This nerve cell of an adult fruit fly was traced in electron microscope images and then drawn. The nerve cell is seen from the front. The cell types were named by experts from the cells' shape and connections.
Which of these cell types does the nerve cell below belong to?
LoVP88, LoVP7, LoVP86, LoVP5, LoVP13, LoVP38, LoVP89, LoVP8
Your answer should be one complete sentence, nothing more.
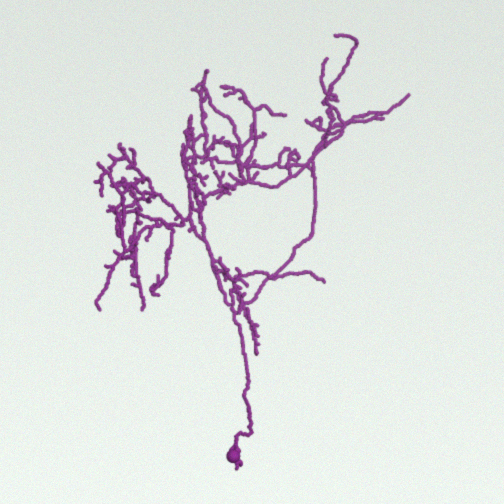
The cell type designation of this nerve cell is LoVP38.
